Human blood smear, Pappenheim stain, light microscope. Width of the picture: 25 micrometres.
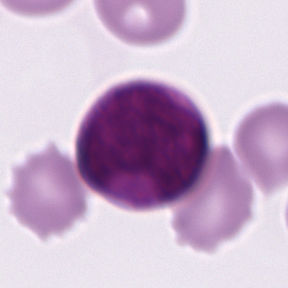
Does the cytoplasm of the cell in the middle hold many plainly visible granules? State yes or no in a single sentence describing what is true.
No, this cell has a cytoplasm without visible granules.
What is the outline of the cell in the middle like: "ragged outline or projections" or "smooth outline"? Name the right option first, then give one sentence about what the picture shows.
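Smooth outline. The cell's outline is smooth, with no projections from its surface.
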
